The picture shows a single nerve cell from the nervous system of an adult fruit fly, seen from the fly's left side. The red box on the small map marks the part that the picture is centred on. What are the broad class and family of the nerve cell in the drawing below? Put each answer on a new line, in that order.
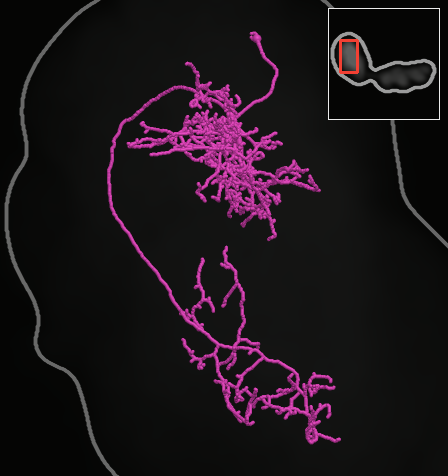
central-brain intrinsic neuron
hemilineage SMPpm1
